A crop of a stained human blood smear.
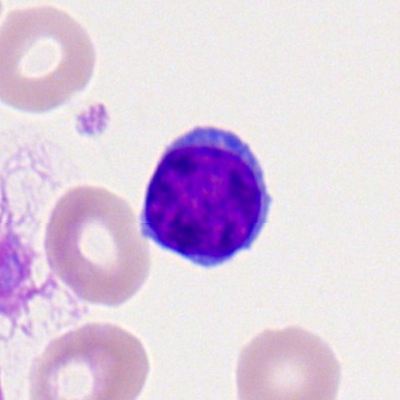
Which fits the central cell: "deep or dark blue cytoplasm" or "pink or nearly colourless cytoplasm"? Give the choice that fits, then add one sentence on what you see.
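Deep or dark blue cytoplasm. The cytoplasm is blue.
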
